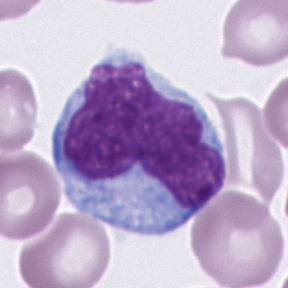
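Monocyte, the nucleated cell at the centre. Cytoplasm pale greyish blue, widest below the nucleus. Only a faint fine dusty texture; no coarse or brightly coloured granules. No distinct nucleoli in the nucleus.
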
